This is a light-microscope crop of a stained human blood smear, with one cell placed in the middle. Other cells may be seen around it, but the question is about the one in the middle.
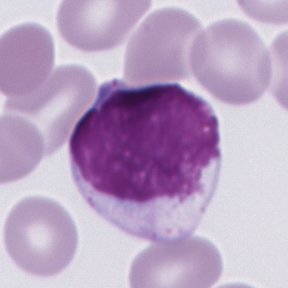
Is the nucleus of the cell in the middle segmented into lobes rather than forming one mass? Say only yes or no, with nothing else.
No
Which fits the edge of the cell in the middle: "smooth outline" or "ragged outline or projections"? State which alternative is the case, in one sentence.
The cell is bounded by a smooth edge without blebs or tags.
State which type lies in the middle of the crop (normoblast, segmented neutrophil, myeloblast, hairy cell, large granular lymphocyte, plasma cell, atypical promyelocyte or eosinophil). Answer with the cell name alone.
large granular lymphocyte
